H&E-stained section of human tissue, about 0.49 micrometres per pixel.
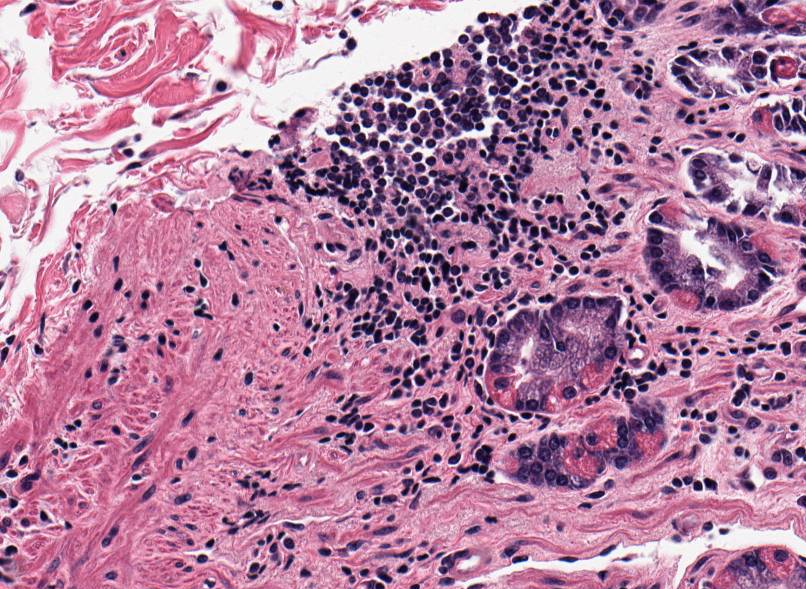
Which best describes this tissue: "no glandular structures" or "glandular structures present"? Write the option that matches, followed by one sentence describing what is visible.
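Glandular structures present. Glands occupy the right side of the field, a dense cell cluster lies in the upper centre, and fibrous tissue fills the left.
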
